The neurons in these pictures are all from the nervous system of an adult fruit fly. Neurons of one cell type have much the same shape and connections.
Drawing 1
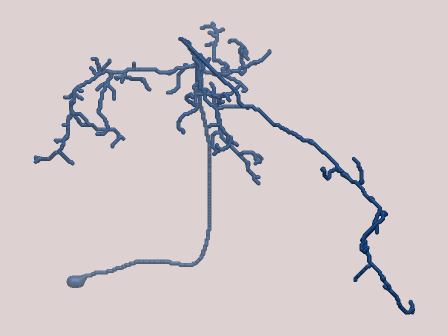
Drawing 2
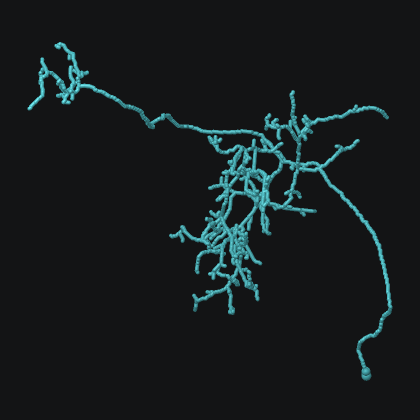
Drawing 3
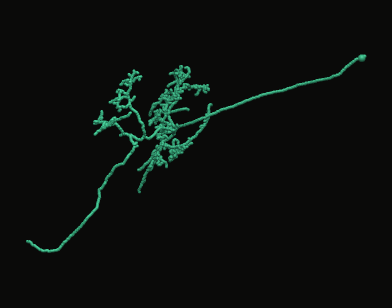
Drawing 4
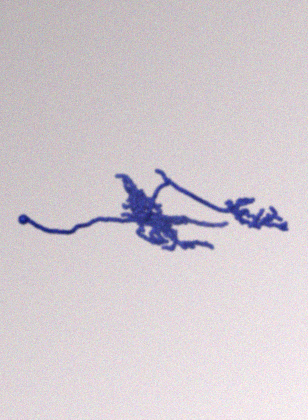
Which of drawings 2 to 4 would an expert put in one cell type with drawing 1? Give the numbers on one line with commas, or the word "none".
2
